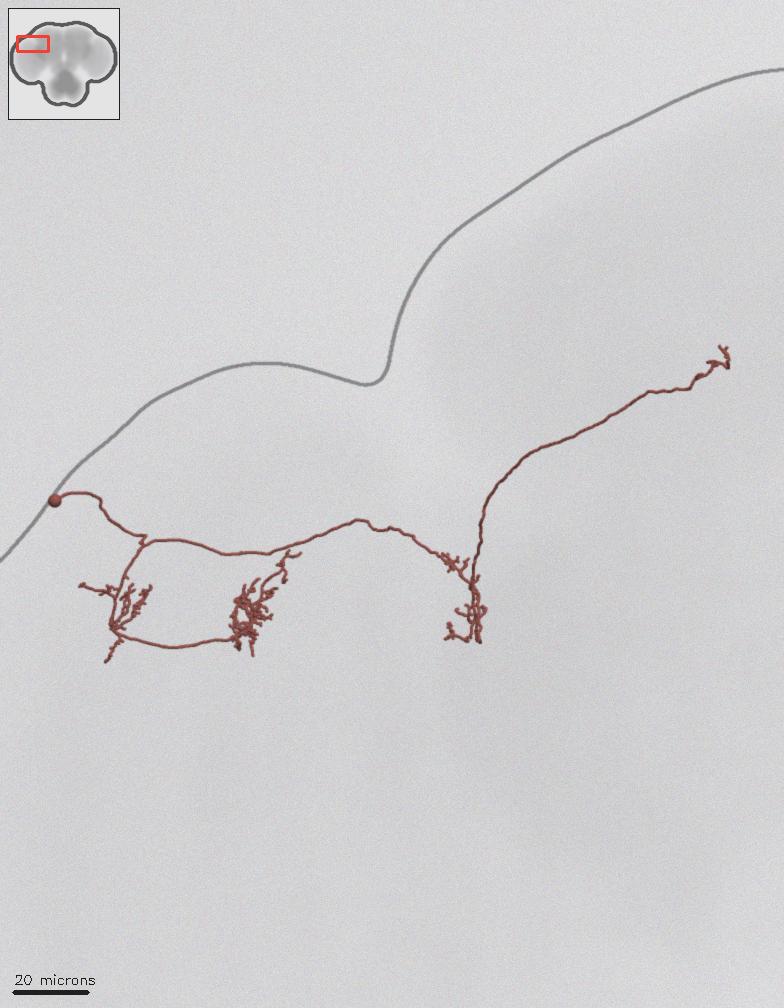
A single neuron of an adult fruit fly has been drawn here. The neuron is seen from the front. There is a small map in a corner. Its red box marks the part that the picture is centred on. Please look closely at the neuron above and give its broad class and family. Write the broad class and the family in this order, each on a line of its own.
visual projection neuron
MeTu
